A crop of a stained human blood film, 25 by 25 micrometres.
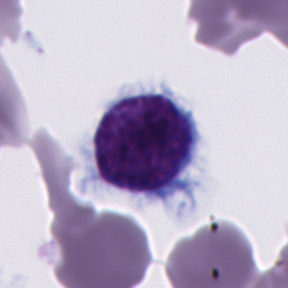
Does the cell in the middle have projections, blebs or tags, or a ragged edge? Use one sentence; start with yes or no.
Yes, it is a rough outline that this cell has.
